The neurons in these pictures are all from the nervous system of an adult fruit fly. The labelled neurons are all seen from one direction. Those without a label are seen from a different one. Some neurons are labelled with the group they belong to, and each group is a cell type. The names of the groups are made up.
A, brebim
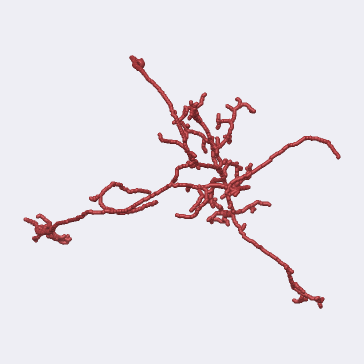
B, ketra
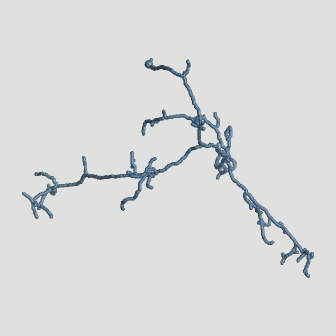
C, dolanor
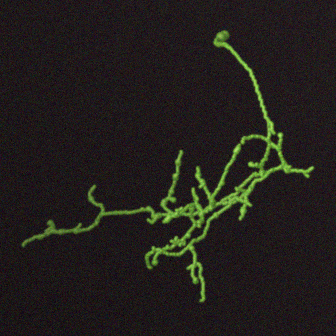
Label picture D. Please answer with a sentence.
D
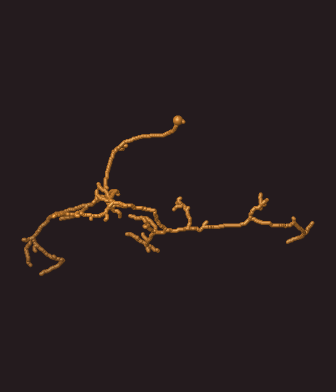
It belongs to dolanor.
